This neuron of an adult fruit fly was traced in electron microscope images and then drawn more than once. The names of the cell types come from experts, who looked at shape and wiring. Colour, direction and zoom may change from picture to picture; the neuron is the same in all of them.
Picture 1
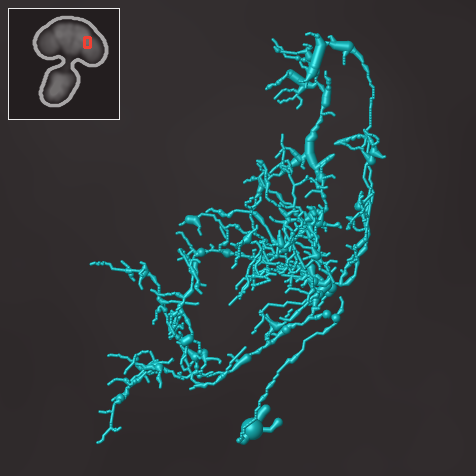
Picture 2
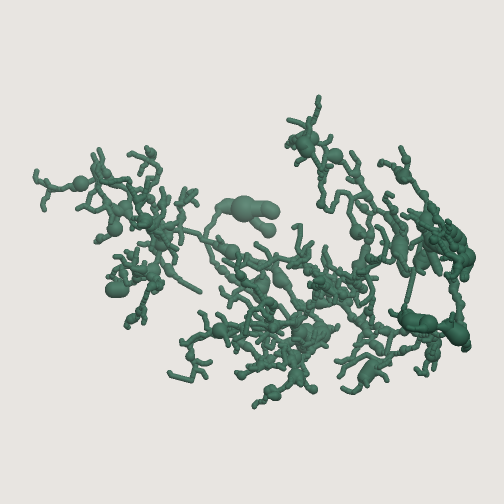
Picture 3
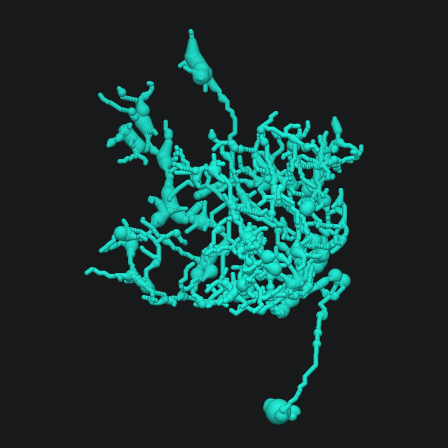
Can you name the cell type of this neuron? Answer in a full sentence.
The cell type is CB1809.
